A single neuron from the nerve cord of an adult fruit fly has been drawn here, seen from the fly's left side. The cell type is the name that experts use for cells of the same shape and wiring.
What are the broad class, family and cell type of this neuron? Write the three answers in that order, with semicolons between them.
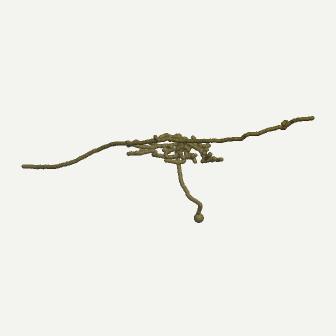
ascending neuron; hemilineage 06A; AN06A112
